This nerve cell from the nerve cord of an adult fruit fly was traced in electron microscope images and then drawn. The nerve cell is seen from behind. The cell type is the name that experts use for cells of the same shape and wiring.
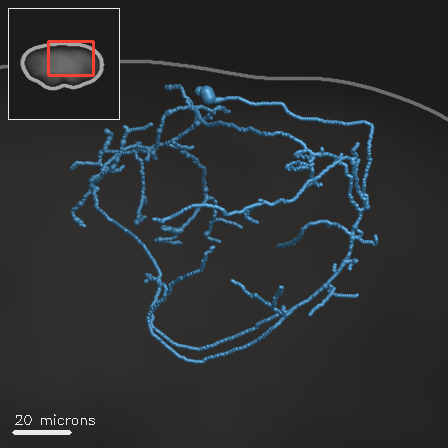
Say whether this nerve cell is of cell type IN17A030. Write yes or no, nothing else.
no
